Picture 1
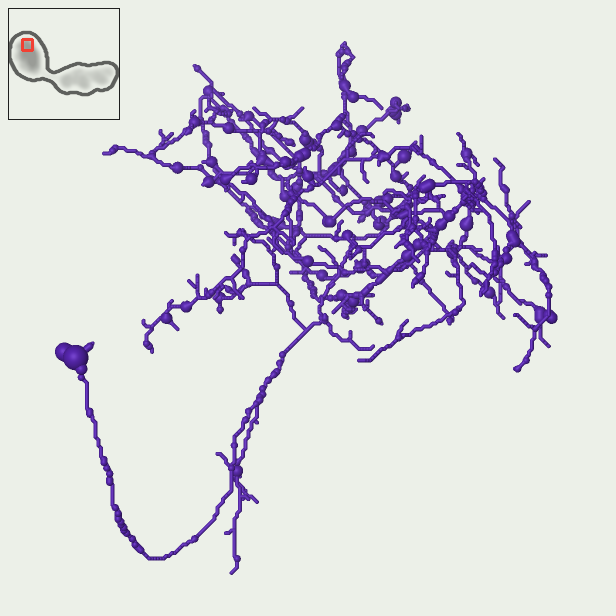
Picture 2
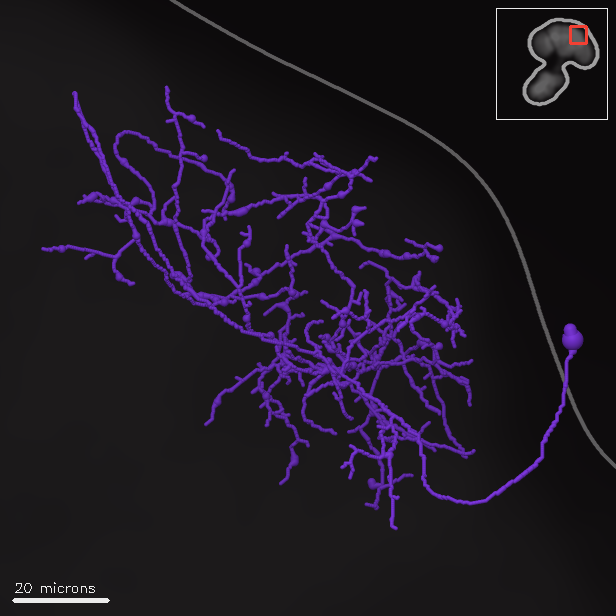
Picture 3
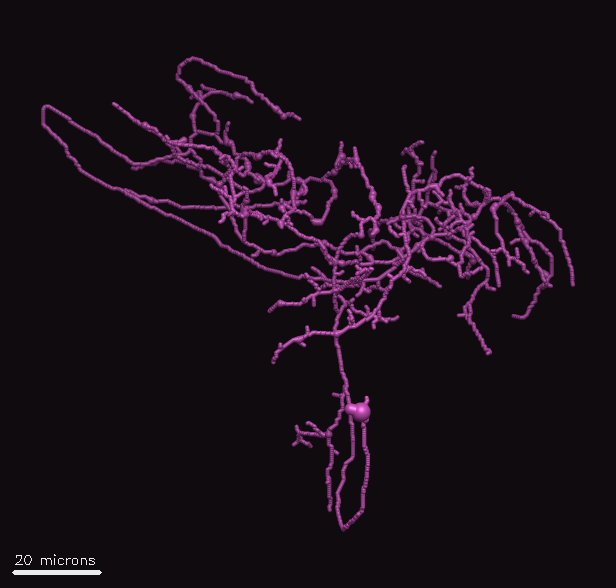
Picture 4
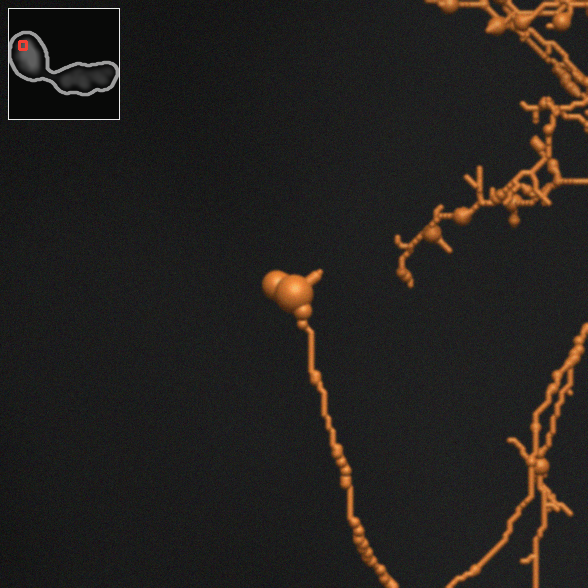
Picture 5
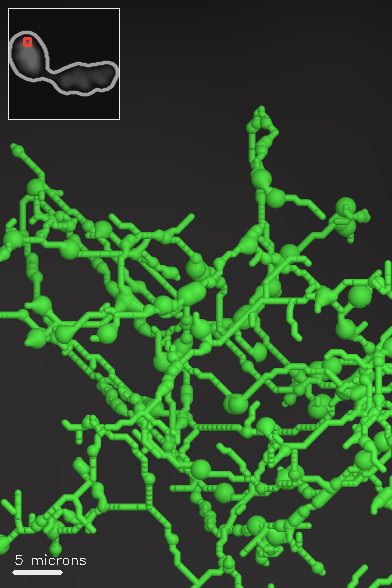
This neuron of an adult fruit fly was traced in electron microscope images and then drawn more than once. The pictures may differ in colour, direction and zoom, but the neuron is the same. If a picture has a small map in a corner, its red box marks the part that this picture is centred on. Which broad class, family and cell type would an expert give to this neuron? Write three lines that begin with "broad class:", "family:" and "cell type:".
broad class: central-brain intrinsic neuron
family: hemilineage LHa1
cell type: LHAV6b3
